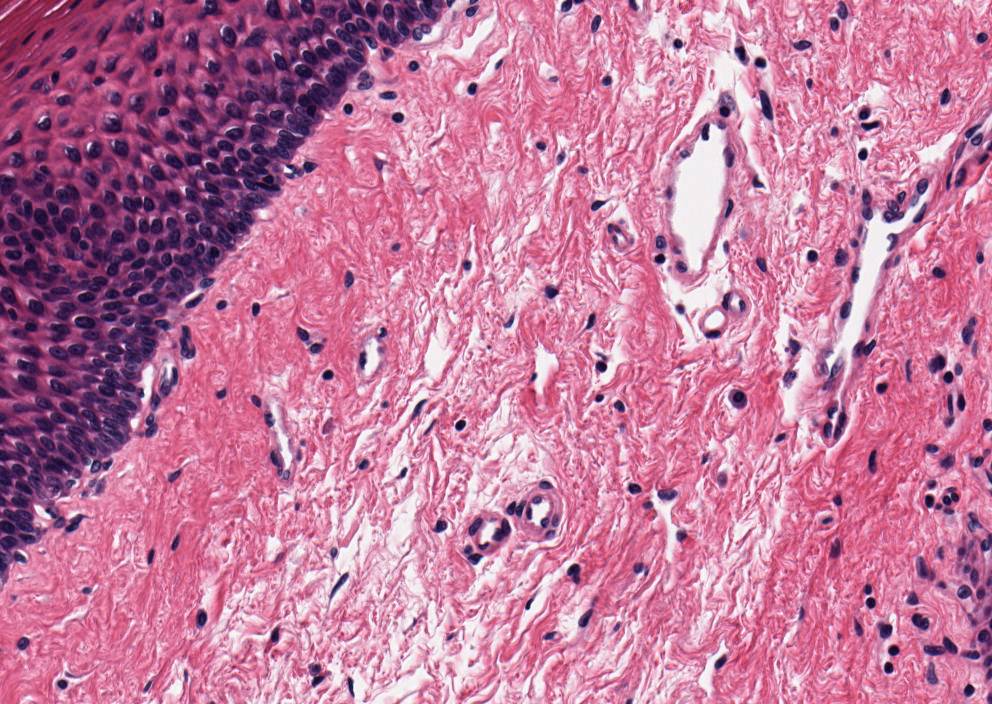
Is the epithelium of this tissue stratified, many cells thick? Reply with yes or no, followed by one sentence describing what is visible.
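Yes. The epithelium is stratified, with many layers of closely packed cells.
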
